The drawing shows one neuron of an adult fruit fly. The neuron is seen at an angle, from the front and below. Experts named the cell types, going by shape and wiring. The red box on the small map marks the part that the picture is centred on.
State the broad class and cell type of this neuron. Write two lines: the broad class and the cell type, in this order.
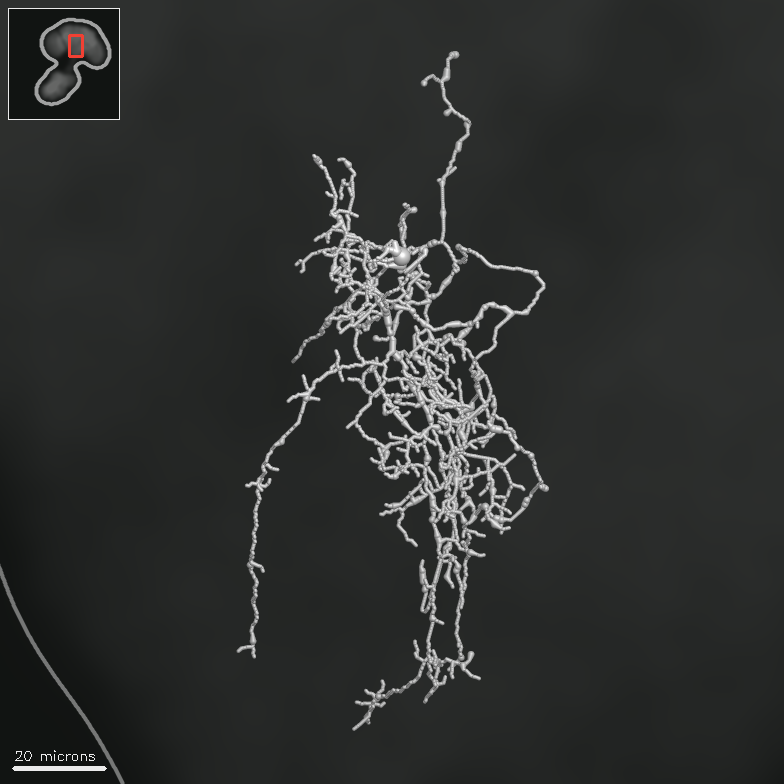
central-brain intrinsic neuron
GNG519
